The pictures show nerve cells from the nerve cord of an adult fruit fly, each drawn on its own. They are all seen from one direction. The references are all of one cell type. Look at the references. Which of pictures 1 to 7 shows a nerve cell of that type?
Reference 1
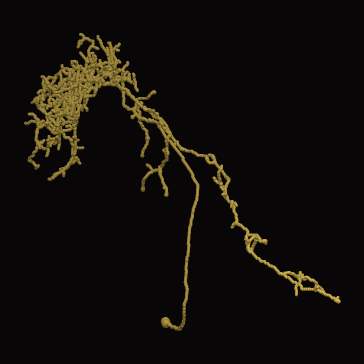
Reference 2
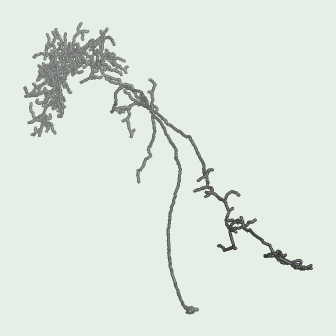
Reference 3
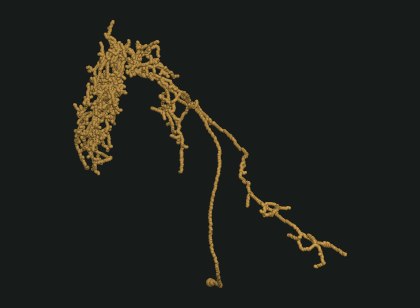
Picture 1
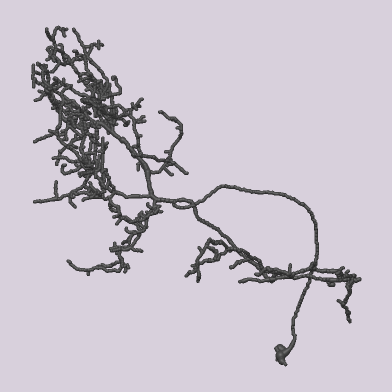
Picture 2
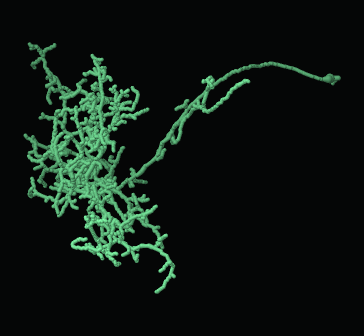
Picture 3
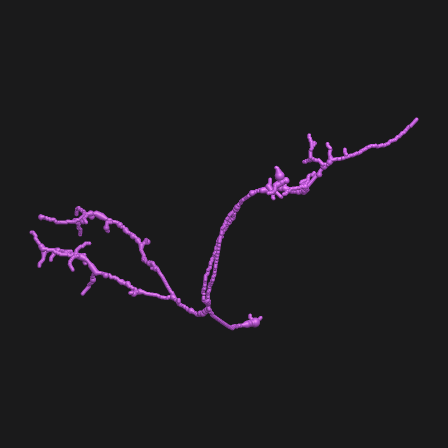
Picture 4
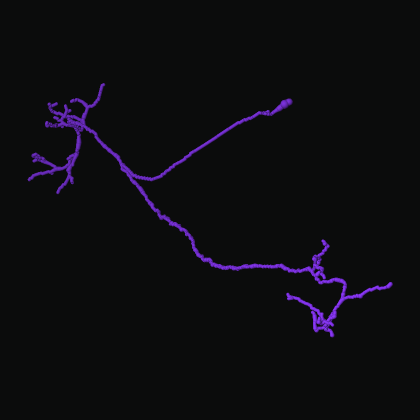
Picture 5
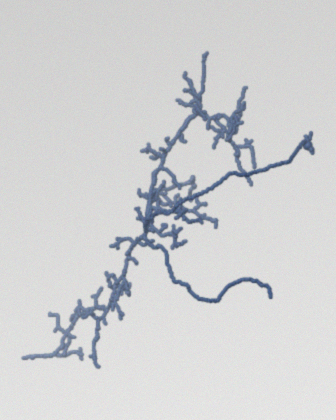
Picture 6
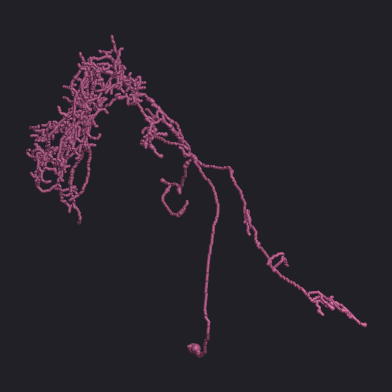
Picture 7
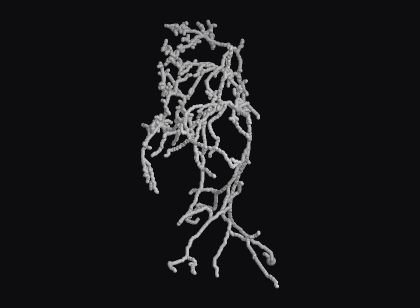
Picture 6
